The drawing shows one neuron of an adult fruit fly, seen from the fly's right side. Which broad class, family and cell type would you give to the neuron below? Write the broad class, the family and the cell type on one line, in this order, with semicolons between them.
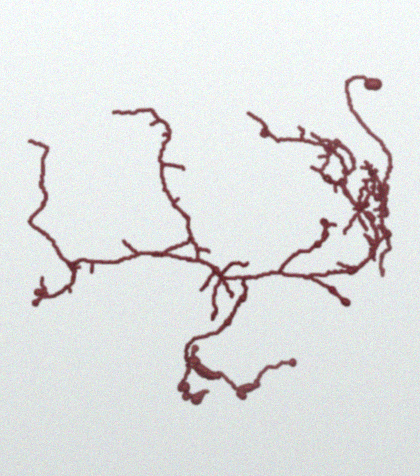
nerve-cord intrinsic neuron; hemilineage 09A; IN09A068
